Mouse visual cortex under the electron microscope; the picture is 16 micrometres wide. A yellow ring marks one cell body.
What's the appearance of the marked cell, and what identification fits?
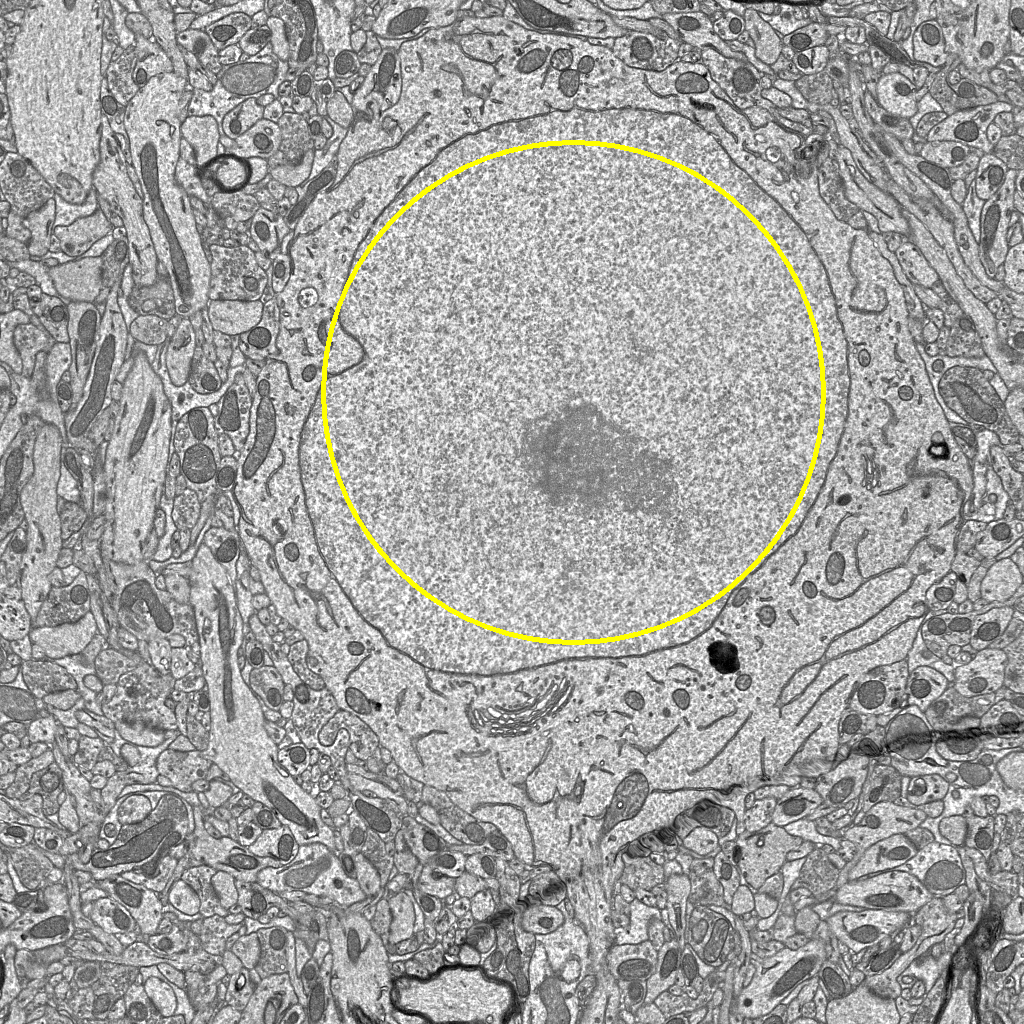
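The whole outline of a large, round nucleus fits in the plane. Near its centre there's a single darker, irregular nucleolus. Below the nucleus the cytoplasm looks thicker than above it, and just there I see a curved stack of Golgi cisternae. This is an excitatory neuron.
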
